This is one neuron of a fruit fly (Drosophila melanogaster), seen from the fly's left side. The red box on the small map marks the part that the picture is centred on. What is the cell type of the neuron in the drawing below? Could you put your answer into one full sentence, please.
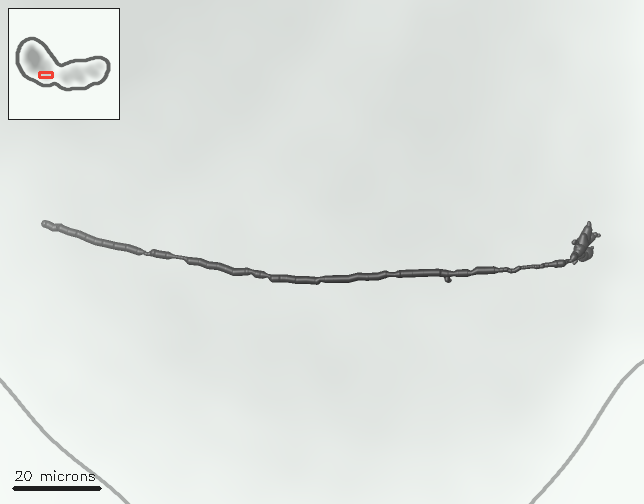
Under cell type classification, the neuron is L2.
